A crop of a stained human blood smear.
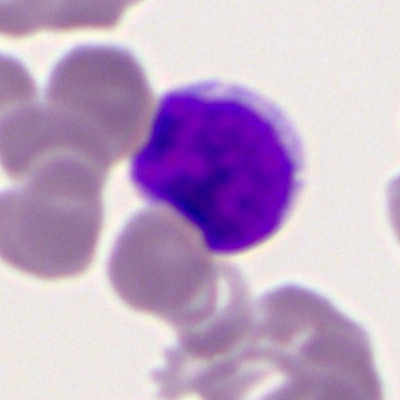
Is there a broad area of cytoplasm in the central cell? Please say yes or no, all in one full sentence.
No, the cytoplasm of this cell is scant, not abundant.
